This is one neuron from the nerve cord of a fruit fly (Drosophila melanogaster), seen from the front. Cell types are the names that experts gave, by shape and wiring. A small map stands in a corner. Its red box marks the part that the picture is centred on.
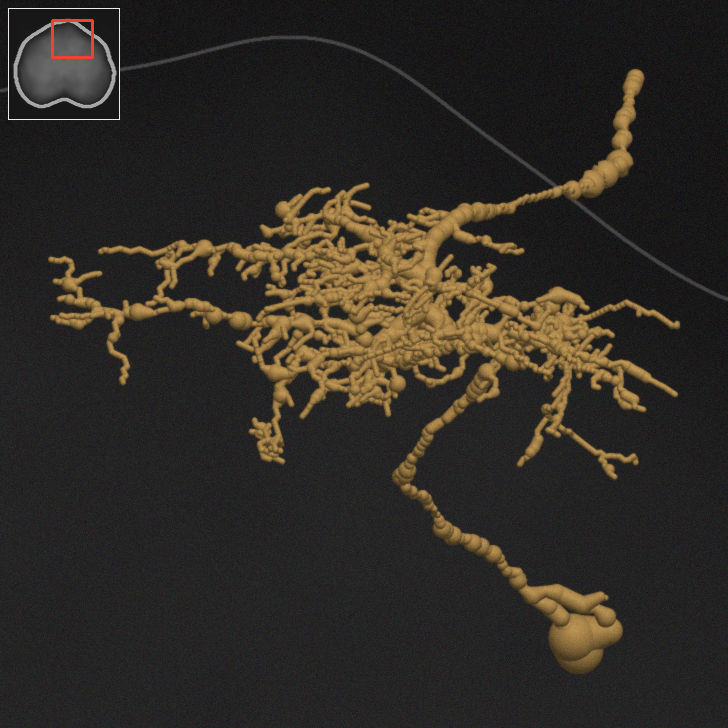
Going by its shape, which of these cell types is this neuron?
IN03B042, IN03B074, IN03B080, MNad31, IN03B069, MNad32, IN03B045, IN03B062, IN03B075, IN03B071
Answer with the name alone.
MNad31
